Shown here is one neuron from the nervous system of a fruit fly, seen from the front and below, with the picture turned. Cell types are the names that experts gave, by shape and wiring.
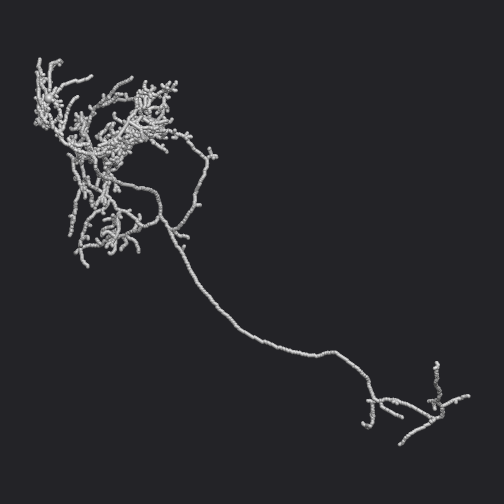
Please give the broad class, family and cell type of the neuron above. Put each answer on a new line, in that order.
central-brain intrinsic neuron
hemilineage VLPa1_medial
AVLP729m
